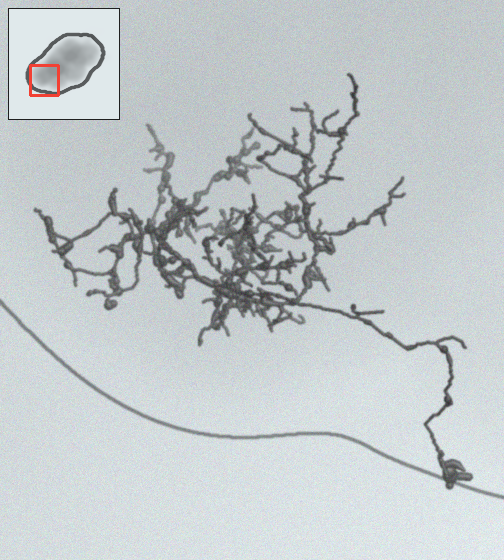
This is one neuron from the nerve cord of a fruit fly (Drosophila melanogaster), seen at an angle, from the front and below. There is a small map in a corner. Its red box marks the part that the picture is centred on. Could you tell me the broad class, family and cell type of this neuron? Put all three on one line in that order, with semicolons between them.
nerve-cord intrinsic neuron; hemilineage 13B; IN13B053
